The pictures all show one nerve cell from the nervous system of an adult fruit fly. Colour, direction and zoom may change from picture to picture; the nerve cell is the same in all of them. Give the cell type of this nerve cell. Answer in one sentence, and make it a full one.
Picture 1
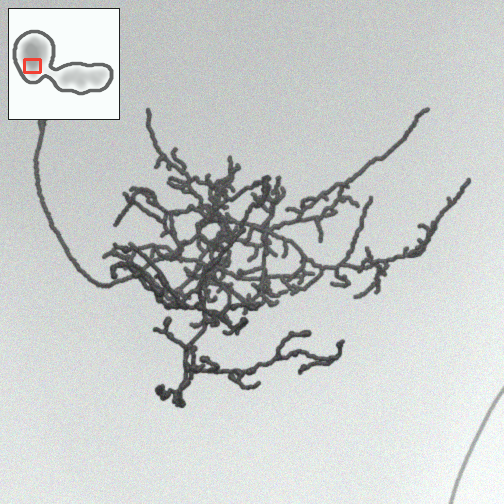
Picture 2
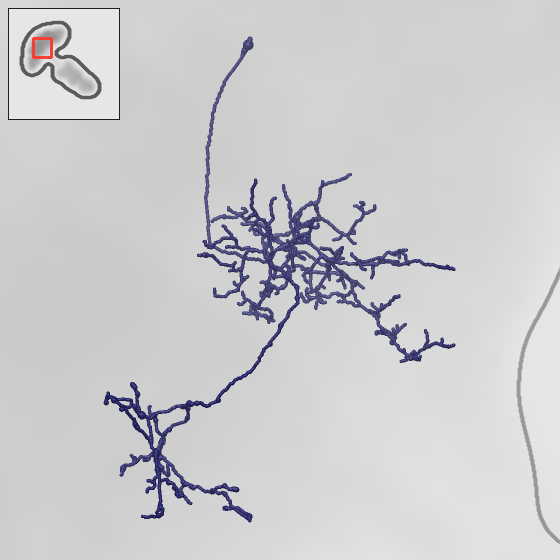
Typed by cell type, the nerve cell is GNG246.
